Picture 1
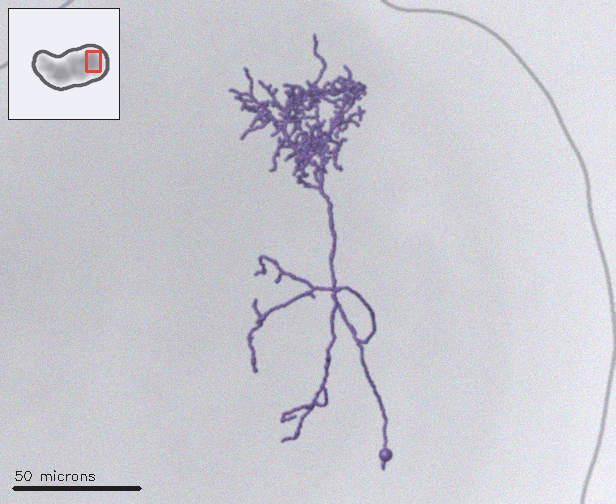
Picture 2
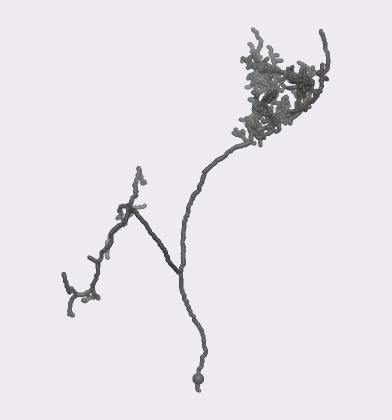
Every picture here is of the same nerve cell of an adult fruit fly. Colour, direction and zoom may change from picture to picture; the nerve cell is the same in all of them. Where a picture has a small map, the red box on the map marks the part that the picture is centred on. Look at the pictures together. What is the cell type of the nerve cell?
LHAV1a1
